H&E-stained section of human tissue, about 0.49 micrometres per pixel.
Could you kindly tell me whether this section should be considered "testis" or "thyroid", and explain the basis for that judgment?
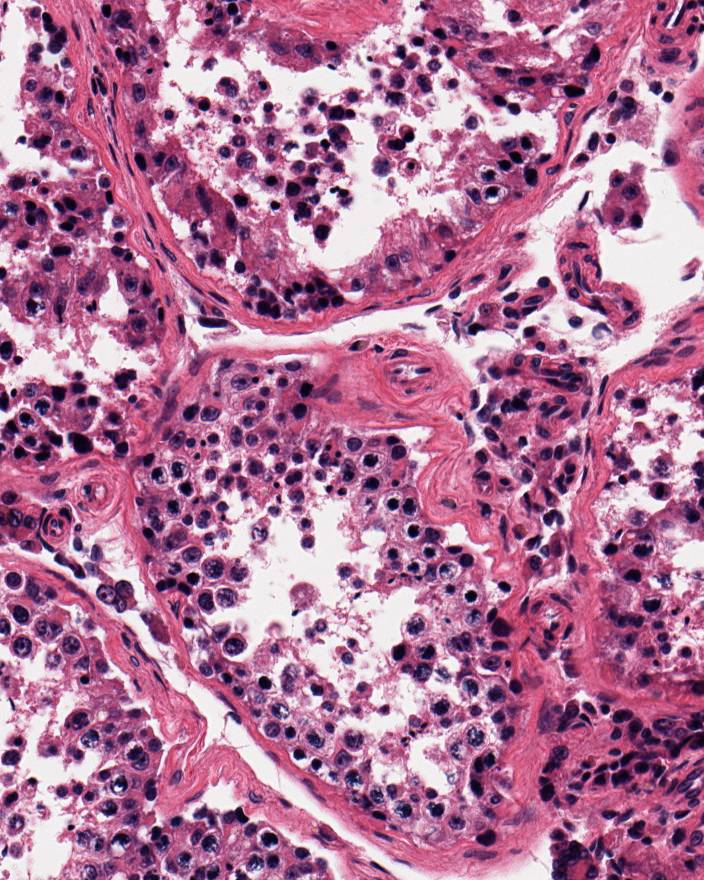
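That's testis. What decides it: the tubules are lined by many layers of rounded cells, not one.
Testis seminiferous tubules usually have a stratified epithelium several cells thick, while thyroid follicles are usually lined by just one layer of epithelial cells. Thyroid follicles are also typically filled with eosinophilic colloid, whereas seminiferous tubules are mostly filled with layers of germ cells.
Many lining cells show round nuclei with dark, coarsely clumped chromatin in pale pink cytoplasm. The tubules, cut across and packed close, each have a pink, layered fibrous wall with flattened spindle-shaped nuclei.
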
